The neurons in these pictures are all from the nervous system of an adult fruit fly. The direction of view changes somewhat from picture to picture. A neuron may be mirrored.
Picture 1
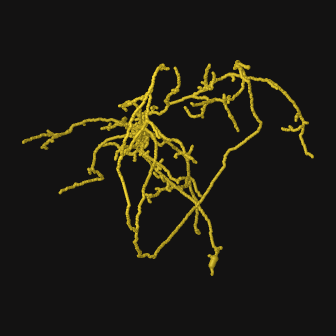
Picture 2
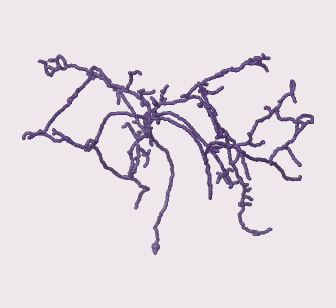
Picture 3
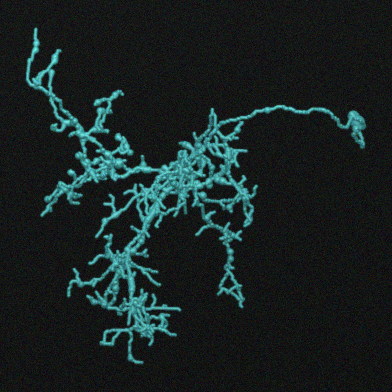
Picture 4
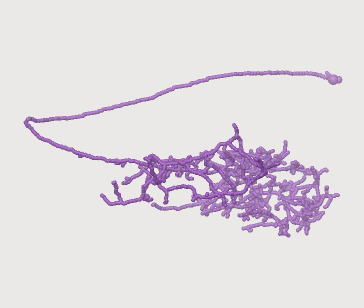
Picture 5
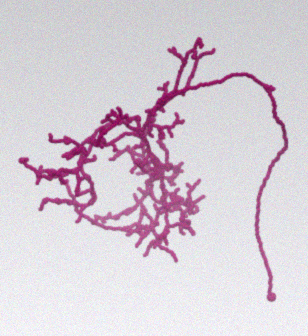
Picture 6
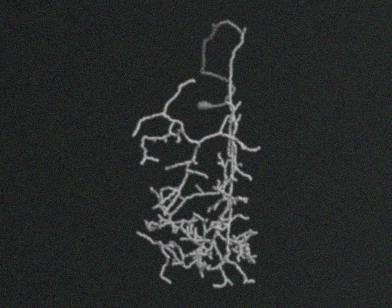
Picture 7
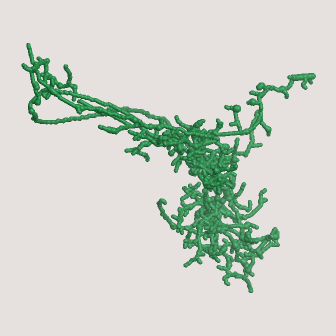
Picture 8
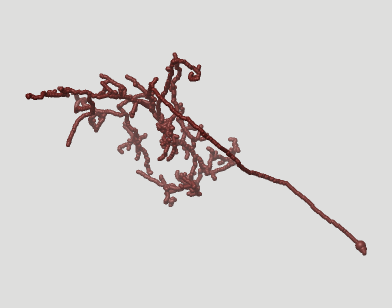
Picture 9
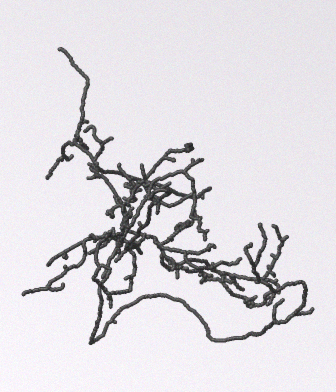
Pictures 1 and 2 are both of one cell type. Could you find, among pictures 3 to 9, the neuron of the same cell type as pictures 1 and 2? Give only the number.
9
